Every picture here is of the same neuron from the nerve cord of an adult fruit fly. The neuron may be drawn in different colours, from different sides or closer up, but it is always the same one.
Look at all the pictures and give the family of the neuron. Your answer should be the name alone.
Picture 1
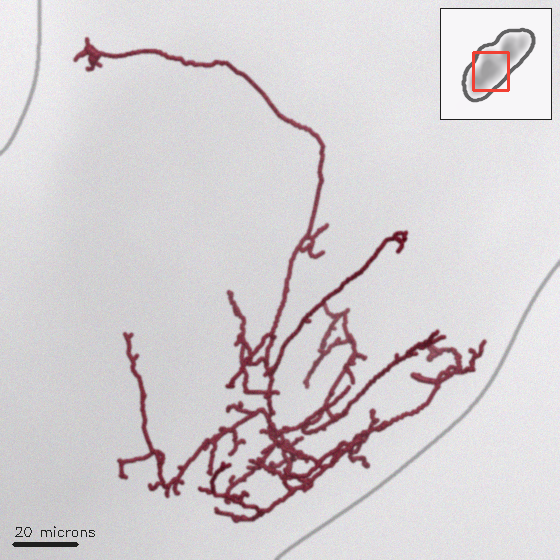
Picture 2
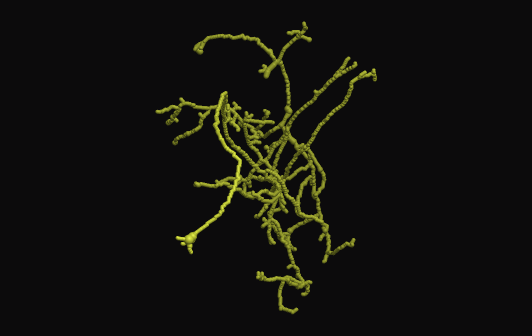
hemilineage 06B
